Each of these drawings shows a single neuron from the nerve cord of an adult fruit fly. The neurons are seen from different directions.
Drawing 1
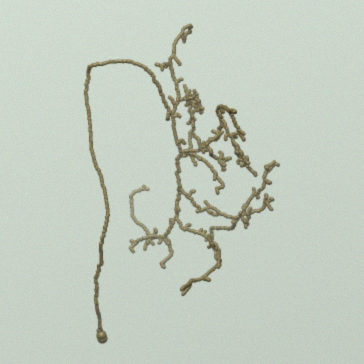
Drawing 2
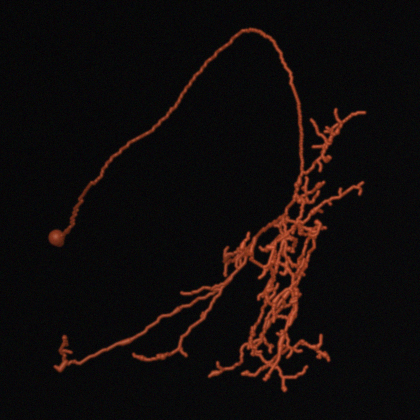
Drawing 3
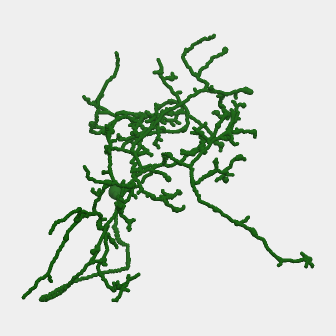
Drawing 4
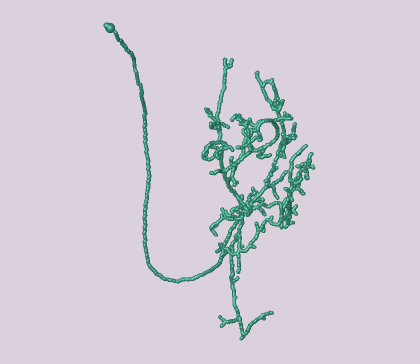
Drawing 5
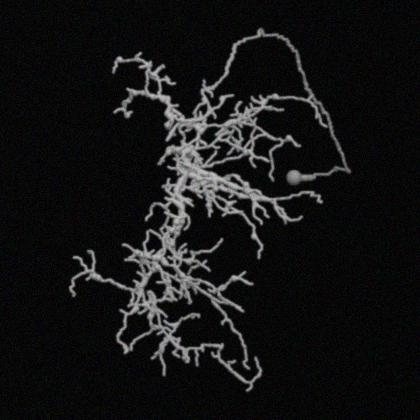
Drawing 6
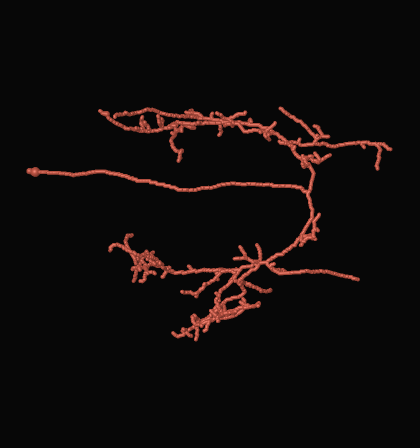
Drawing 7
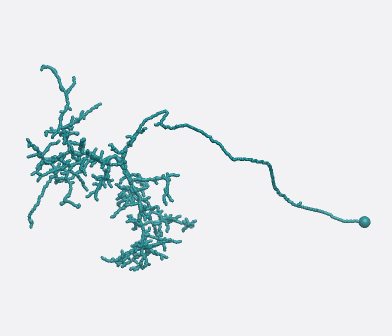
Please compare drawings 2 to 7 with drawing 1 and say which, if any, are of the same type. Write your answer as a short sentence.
Drawing 2, drawing 3, drawing 4 and drawing 6 are of the same cell type.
